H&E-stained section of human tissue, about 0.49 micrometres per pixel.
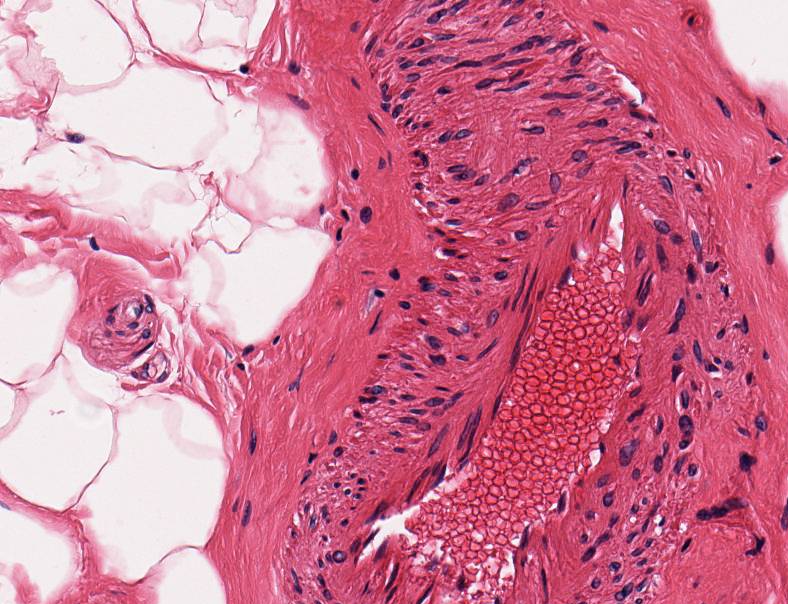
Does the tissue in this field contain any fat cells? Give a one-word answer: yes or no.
Yes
